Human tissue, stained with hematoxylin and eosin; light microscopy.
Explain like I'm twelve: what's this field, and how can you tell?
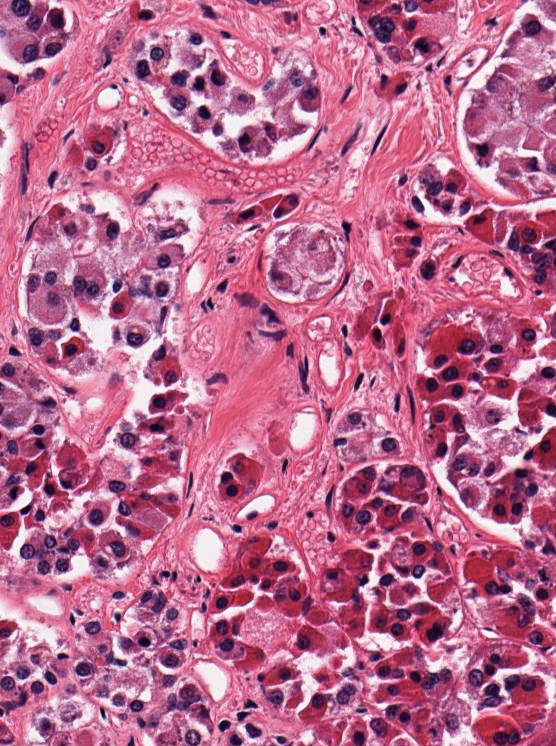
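The field shows the pars distalis of the pituitary. Polygonal cells form rounded nests; many, densest lower right, have abundant deeply eosinophilic cytoplasm, while others, as in the upper left nest, are paler purple-grey, finely granular to vacuolated.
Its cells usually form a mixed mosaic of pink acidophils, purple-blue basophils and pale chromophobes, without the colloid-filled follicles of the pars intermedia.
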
